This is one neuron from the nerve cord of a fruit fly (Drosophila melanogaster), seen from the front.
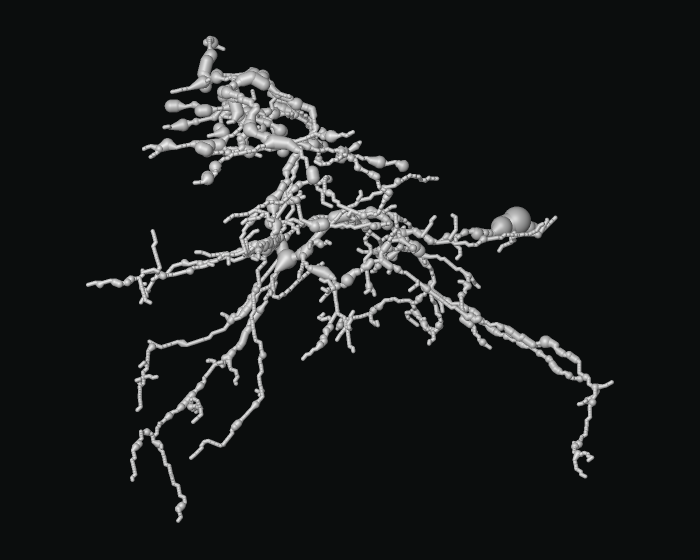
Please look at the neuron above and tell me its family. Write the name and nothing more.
hemilineage 12A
